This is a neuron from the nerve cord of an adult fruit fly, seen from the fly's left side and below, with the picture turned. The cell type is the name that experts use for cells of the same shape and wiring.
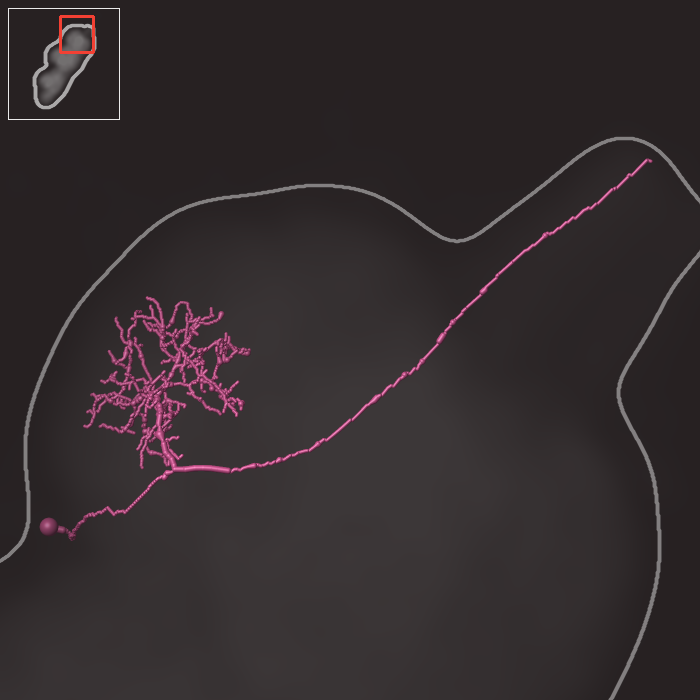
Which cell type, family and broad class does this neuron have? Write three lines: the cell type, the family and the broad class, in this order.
AN01B018
hemilineage 01B
ascending neuron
